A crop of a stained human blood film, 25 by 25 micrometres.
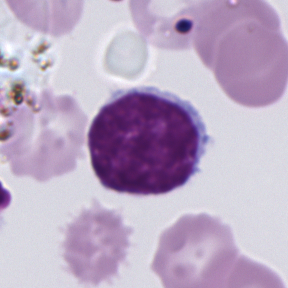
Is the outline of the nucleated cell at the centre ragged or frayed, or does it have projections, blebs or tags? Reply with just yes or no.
Yes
